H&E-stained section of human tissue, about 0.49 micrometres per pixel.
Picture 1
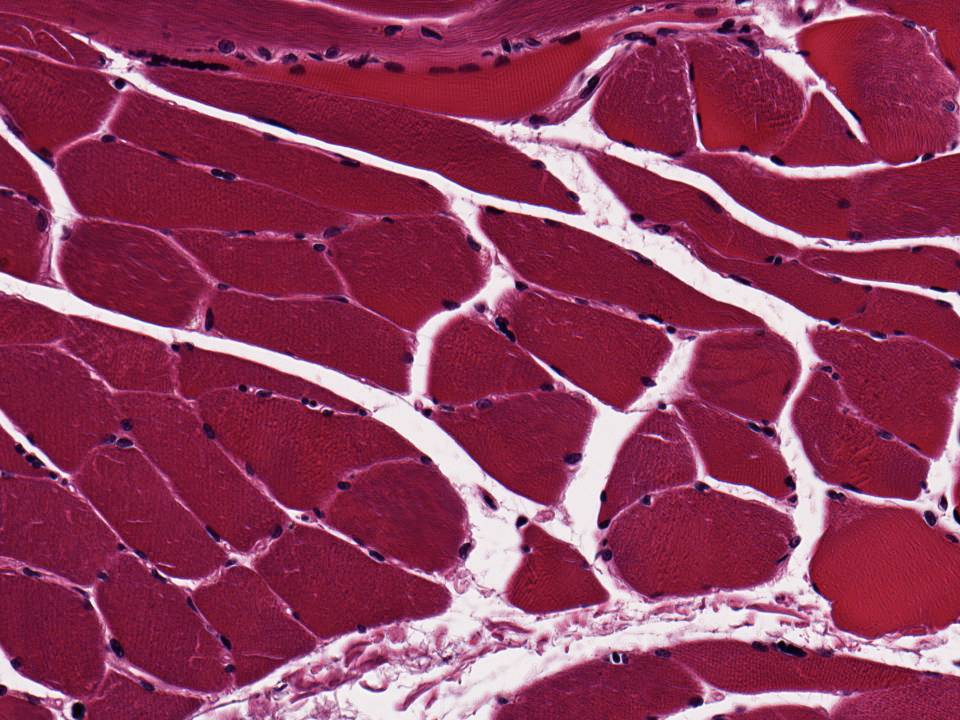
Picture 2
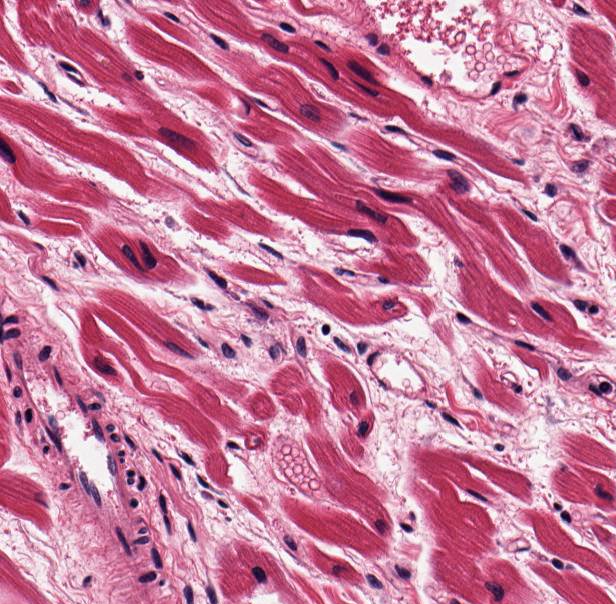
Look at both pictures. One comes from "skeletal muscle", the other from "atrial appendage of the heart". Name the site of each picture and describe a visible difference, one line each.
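Picture 1: skeletal muscle. The dark, flattened nuclei of the muscle fibres lie at the edges of the fibres, just beneath the cell membrane.
Picture 2: atrial appendage of the heart. The muscle fibre nuclei are oval and lie centrally within the fibres rather than at their edges.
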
